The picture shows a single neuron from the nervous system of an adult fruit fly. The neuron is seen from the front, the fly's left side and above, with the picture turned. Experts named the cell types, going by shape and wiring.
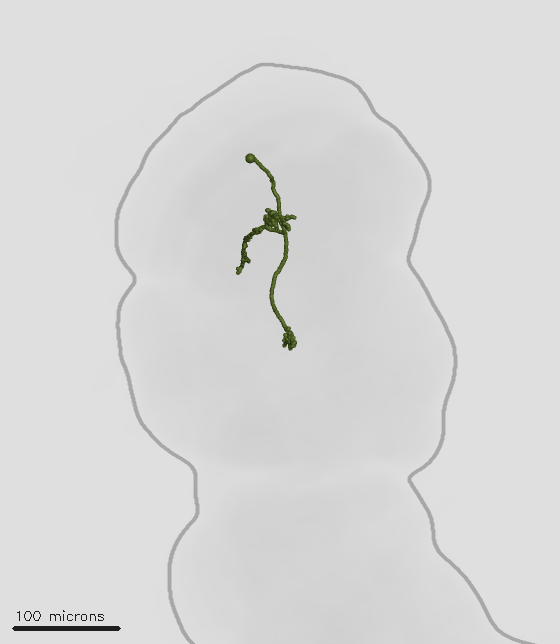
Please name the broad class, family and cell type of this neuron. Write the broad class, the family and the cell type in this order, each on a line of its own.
central-brain intrinsic neuron
hemilineage AOTUv3_ventral
LAL087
